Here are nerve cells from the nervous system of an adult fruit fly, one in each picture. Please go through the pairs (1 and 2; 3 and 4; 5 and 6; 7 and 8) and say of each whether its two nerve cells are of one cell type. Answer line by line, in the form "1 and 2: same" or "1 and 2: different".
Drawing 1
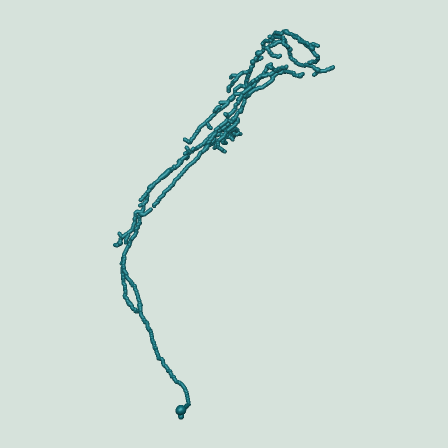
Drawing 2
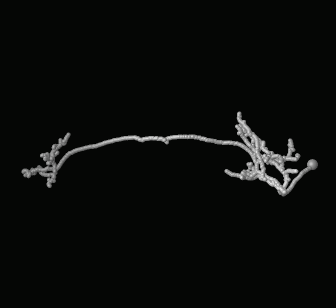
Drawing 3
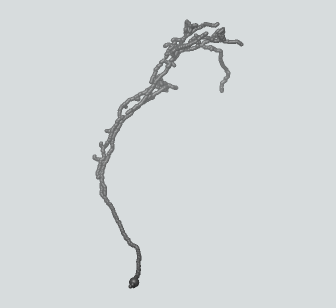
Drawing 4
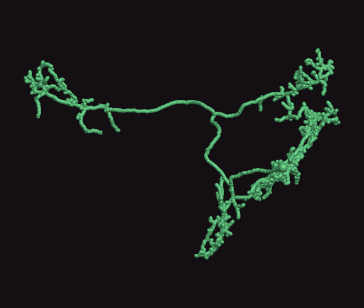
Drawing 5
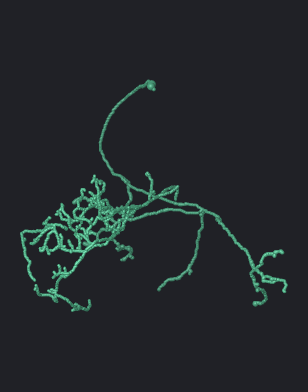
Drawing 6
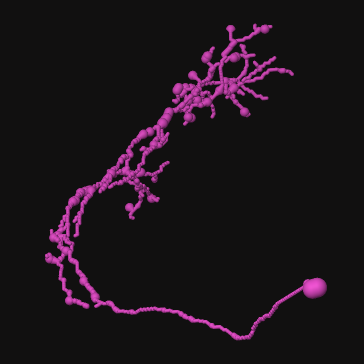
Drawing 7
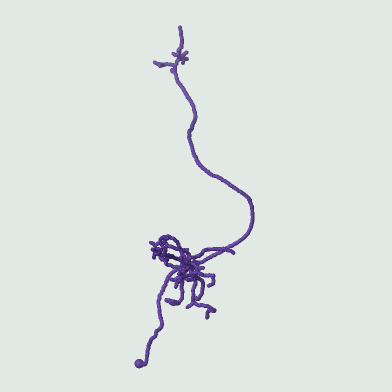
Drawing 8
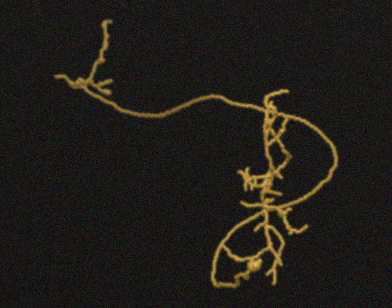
1 and 2: different
3 and 4: different
5 and 6: different
7 and 8: same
